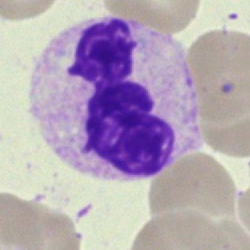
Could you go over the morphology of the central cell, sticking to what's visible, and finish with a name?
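The nucleus is folded into several lobes that remain connected. Its chromatin is dense and dark purple. The cytoplasm is pale lilac and holds fine, dust-like granules. The cell is a segmented neutrophil.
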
